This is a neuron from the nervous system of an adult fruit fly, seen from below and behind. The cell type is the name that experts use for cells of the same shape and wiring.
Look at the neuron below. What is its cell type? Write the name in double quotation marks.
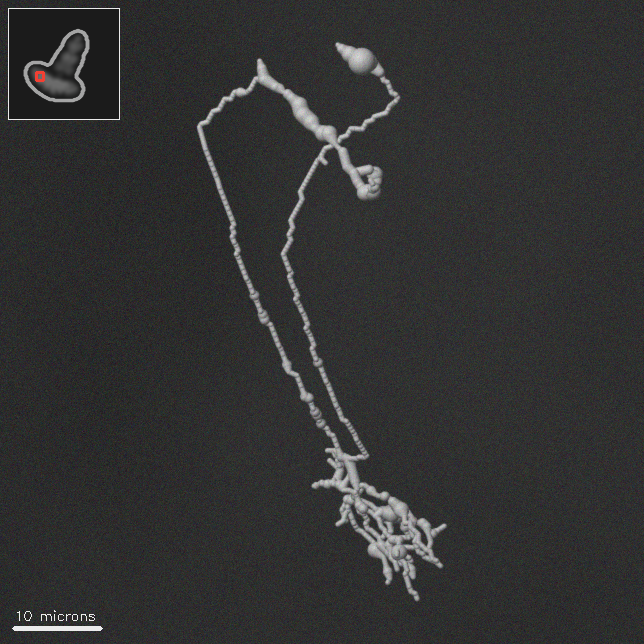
"T5c"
